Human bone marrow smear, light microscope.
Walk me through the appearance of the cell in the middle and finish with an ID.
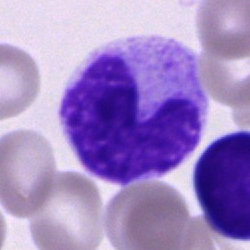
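Starting with the outline: it is roughly round. The nucleus comes next; it fills most of the cell and stains dark purple. Its upper right side carries a deep notch. The cell is a band neutrophil.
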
